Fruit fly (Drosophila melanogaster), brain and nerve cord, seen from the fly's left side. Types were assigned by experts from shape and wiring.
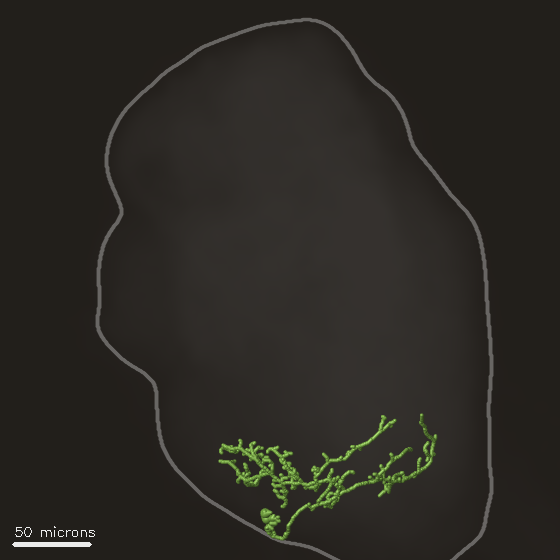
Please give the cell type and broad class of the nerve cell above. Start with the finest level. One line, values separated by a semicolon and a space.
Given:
MN1; motor neuron of the brain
